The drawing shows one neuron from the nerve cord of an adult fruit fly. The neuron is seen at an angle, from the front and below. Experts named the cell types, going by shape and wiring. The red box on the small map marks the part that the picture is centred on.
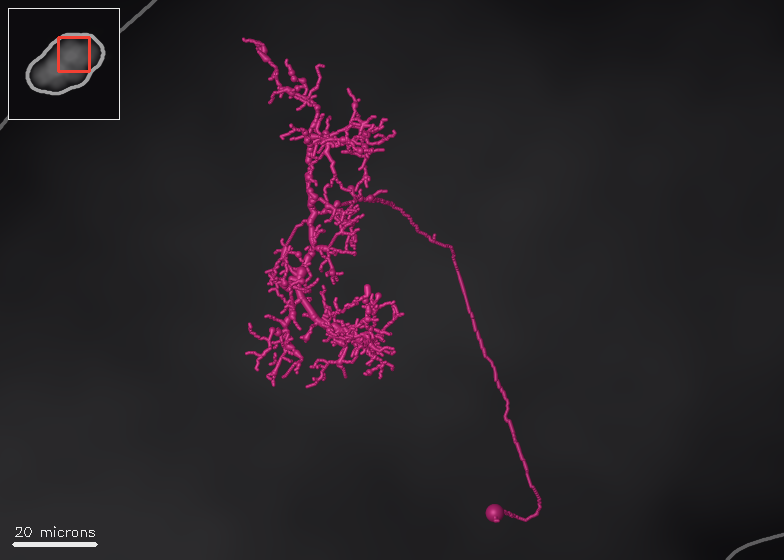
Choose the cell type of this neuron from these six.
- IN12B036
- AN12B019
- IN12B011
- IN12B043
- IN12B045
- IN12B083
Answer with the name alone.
IN12B043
